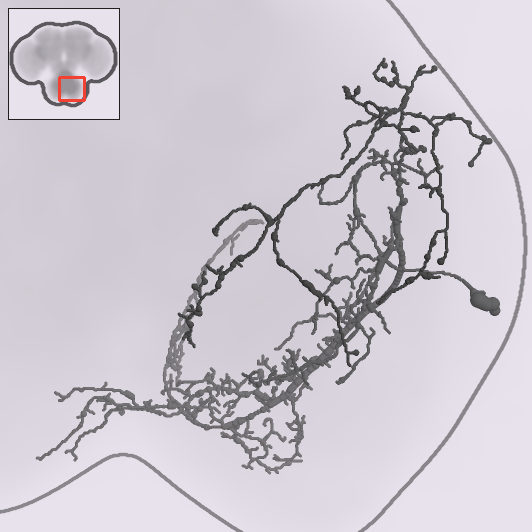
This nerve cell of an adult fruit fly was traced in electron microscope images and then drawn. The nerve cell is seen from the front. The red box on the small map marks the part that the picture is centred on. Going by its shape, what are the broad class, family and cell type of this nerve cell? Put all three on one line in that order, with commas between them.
nerve-cord intrinsic neuron, hemilineage 03A, IN03A029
